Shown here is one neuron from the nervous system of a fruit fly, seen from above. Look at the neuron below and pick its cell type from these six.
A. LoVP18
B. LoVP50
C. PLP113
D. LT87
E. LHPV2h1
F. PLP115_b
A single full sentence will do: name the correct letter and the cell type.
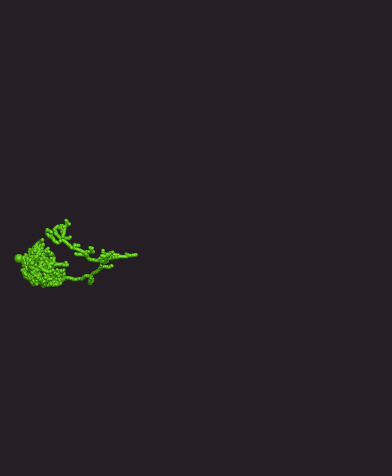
Option E, LHPV2h1, is the type of cell the neuron is.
